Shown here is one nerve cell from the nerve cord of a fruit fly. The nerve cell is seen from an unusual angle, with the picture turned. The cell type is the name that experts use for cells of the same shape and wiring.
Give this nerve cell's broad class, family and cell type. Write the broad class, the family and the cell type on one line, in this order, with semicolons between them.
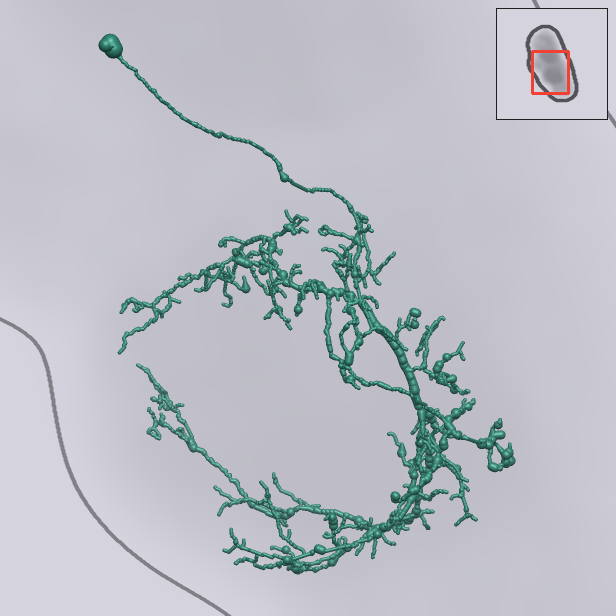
nerve-cord intrinsic neuron; hemilineage 03A; IN03A058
